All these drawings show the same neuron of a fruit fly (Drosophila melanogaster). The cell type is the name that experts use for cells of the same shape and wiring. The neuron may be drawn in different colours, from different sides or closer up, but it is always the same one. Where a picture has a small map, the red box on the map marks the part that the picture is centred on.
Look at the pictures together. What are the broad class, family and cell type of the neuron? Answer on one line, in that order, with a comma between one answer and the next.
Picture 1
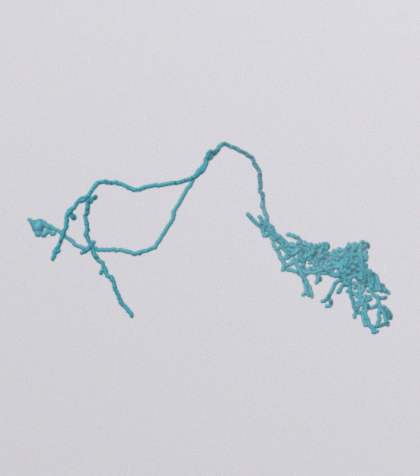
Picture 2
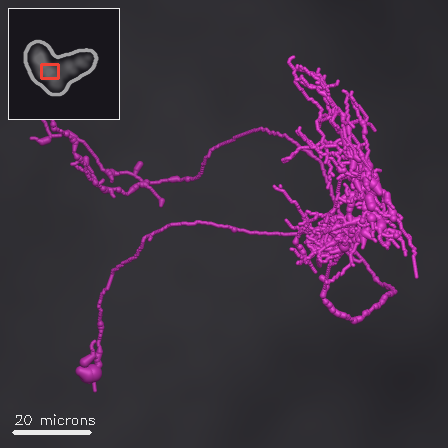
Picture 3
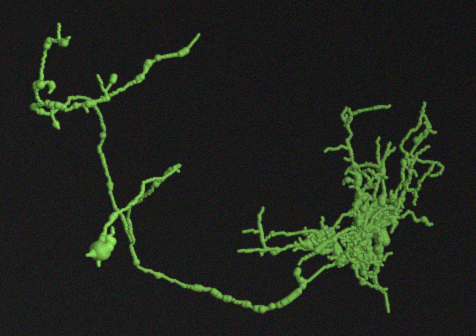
central-brain intrinsic neuron, hemilineage AOTUv2, PLP008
